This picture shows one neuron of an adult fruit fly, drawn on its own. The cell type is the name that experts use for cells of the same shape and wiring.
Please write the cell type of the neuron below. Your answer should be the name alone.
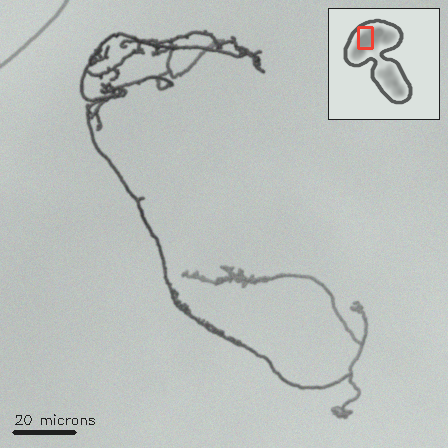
KCab-p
